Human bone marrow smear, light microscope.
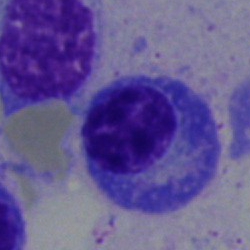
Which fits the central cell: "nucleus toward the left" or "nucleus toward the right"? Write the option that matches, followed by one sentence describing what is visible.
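Nucleus toward the left. The nucleus lies off-centre toward the left side of the cell.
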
